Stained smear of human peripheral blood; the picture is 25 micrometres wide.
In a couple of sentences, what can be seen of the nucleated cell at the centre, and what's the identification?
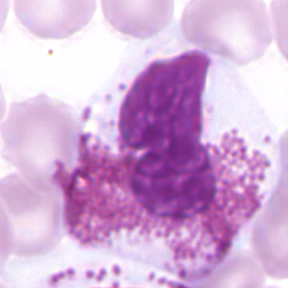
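See the nucleus first: two lobes, a long upper one and a rounder lower one, deep purple throughout. Granules crowd the lower half of the cell; above the nucleus there are few. Where granules are absent, the cytoplasm is very pale, almost colourless. This is an eosinophil.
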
